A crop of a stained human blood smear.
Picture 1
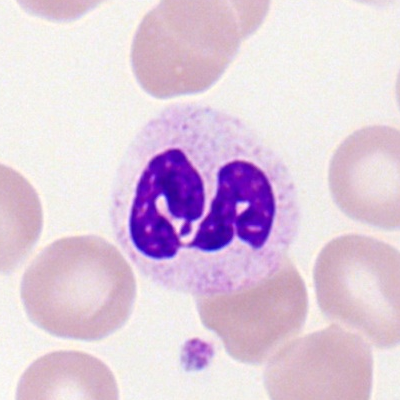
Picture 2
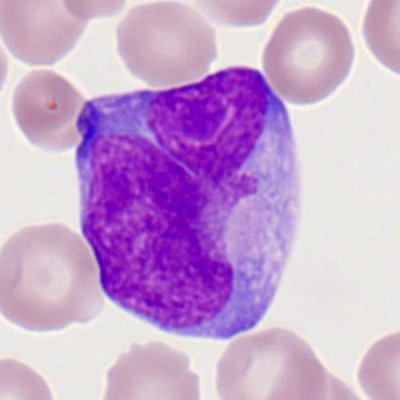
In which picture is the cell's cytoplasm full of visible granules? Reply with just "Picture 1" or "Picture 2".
Picture 1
